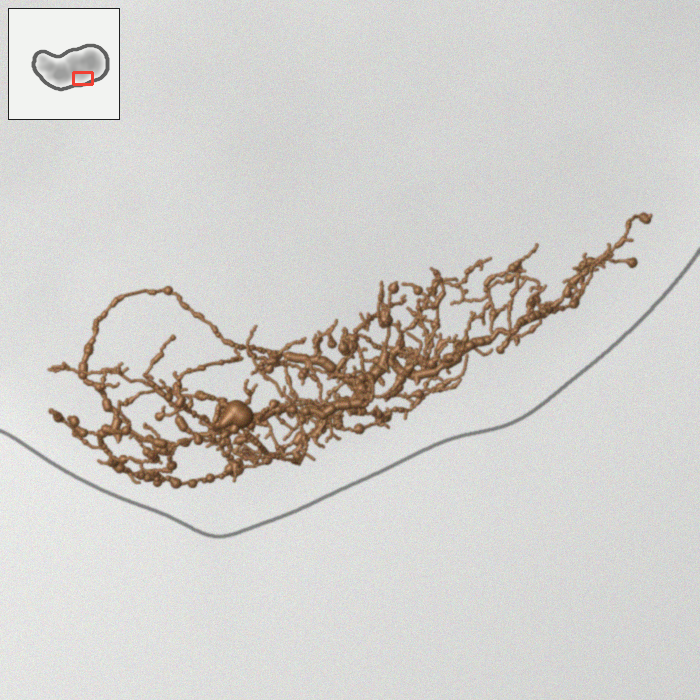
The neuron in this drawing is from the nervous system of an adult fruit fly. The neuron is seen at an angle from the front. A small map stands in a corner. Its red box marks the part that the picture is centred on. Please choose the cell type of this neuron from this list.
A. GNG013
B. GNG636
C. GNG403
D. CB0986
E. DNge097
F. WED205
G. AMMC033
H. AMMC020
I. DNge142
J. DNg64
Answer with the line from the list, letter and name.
C. GNG403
